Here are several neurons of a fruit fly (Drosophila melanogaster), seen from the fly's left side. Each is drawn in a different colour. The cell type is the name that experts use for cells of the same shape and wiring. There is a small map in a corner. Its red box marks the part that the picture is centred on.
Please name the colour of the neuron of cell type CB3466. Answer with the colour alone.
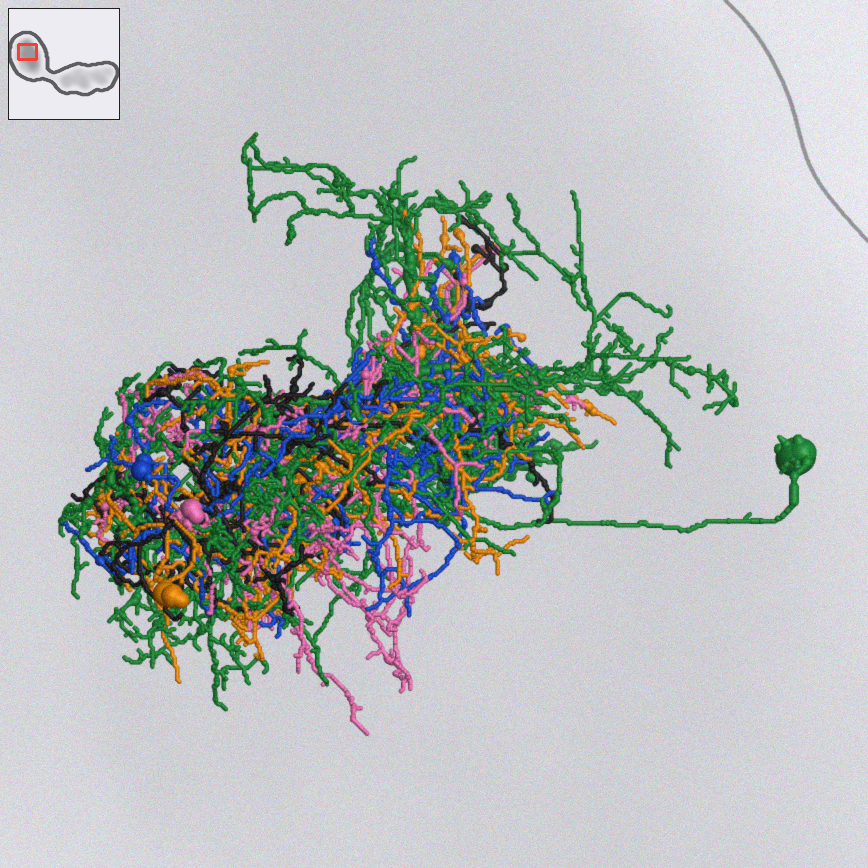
pink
